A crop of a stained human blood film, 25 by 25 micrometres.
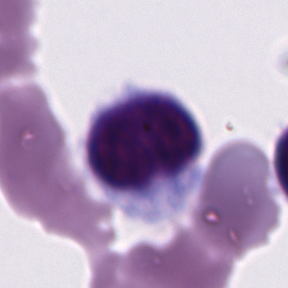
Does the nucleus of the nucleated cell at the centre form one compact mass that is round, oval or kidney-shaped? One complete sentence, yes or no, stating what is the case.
Yes, this cell has an undivided, compact nucleus that is round, oval or kidney-shaped.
